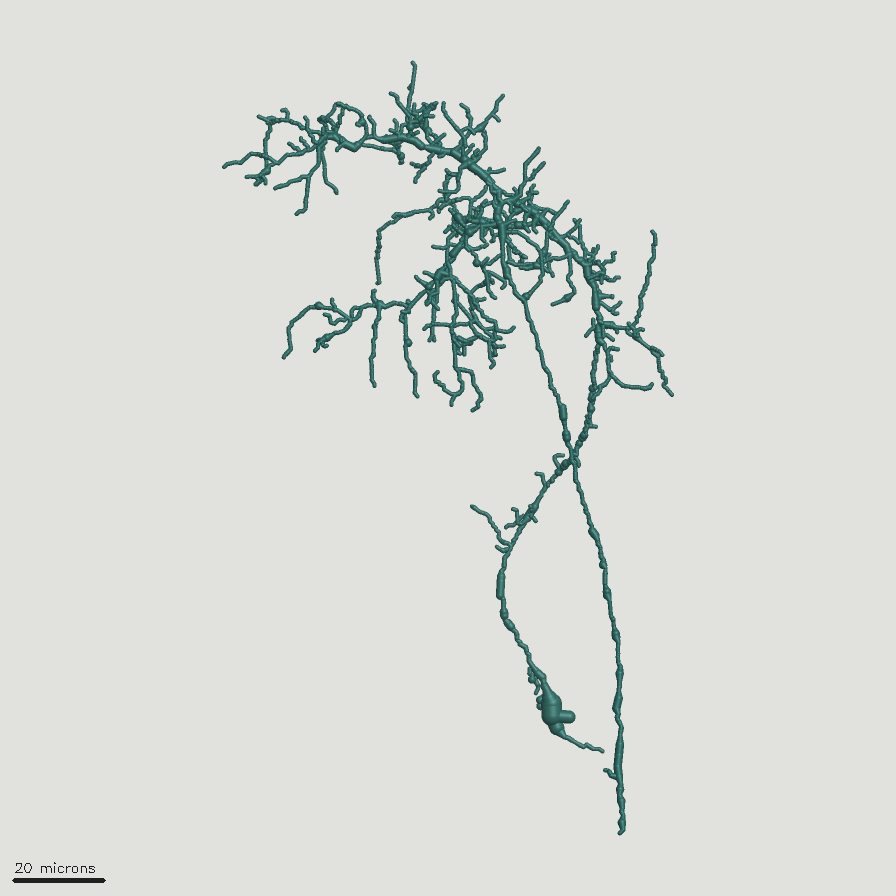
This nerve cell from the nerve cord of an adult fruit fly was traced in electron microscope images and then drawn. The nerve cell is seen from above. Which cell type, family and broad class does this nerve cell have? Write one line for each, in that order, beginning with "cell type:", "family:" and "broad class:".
cell type: MNad47
family: hemilineage 03B
broad class: motor neuron of the nerve cord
